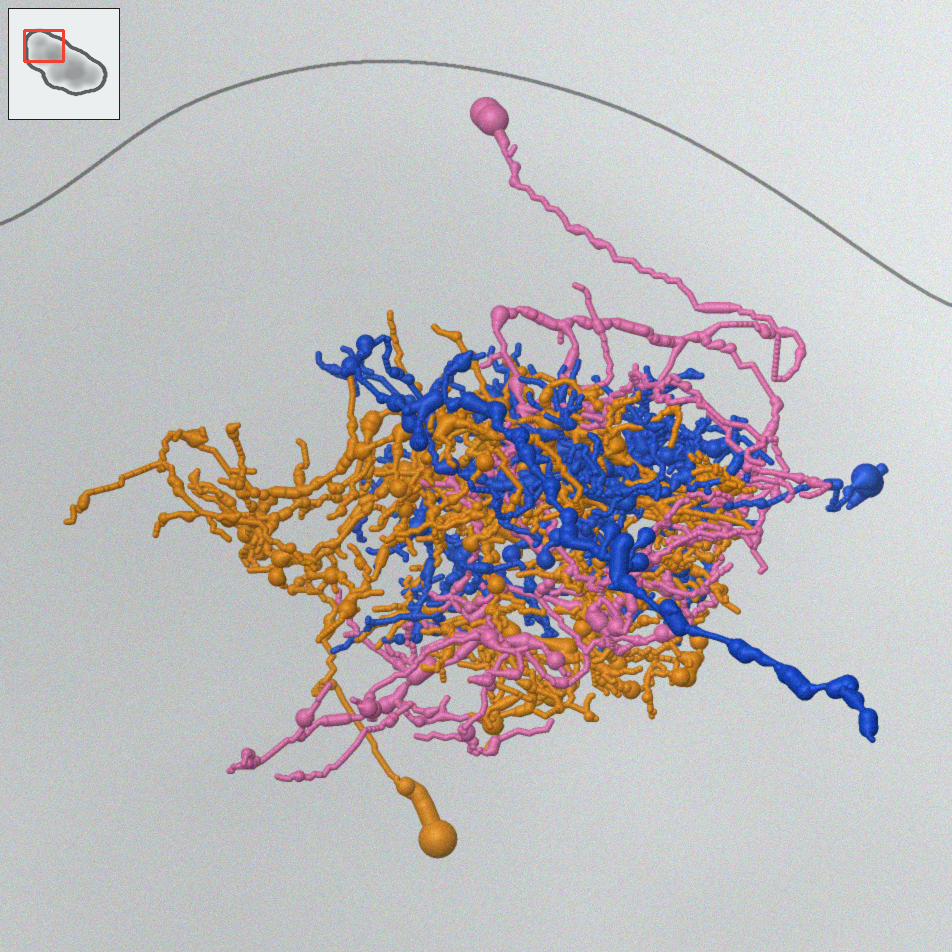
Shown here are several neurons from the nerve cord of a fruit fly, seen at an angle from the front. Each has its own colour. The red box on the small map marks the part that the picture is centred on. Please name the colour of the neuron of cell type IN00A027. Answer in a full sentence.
The colour is orange.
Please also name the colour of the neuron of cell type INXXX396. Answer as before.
The colour is pink.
